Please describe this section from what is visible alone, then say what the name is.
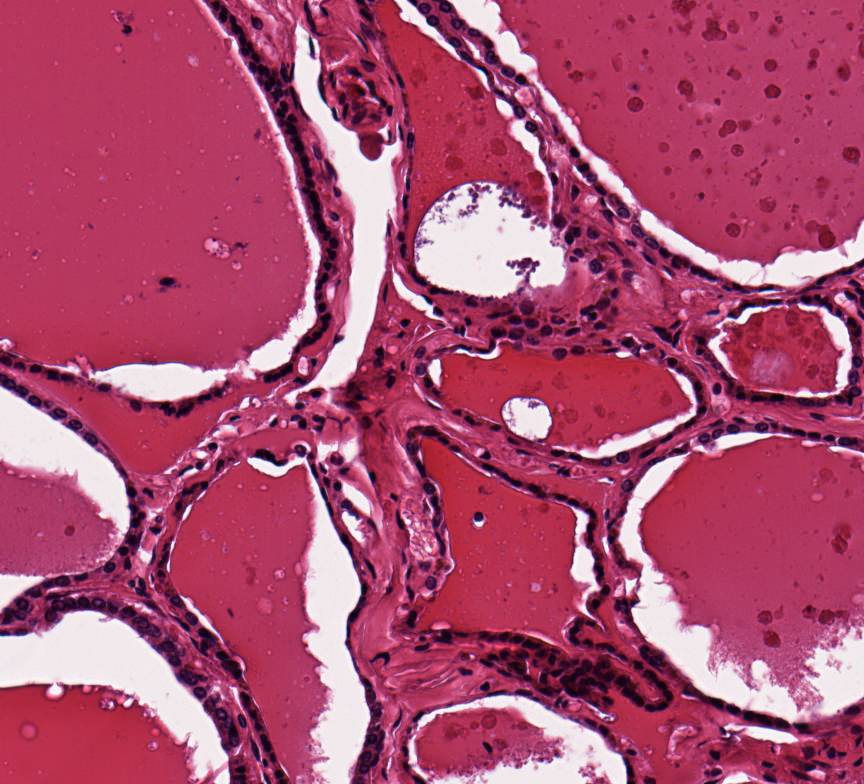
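Looking across, I find closely packed rounded follicles of varied size, the largest at the edges and smaller ones toward the centre. A single layer of flattened to low cuboidal epithelial cells lines each one. Their nuclei are small, dark and oval, sitting in one row around the rim. Homogeneous deep pink-red colloid fills the lumens. This section is thyroid.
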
